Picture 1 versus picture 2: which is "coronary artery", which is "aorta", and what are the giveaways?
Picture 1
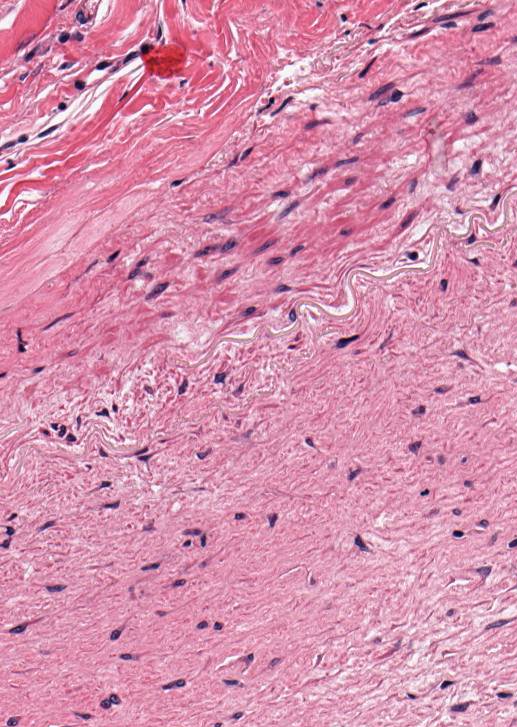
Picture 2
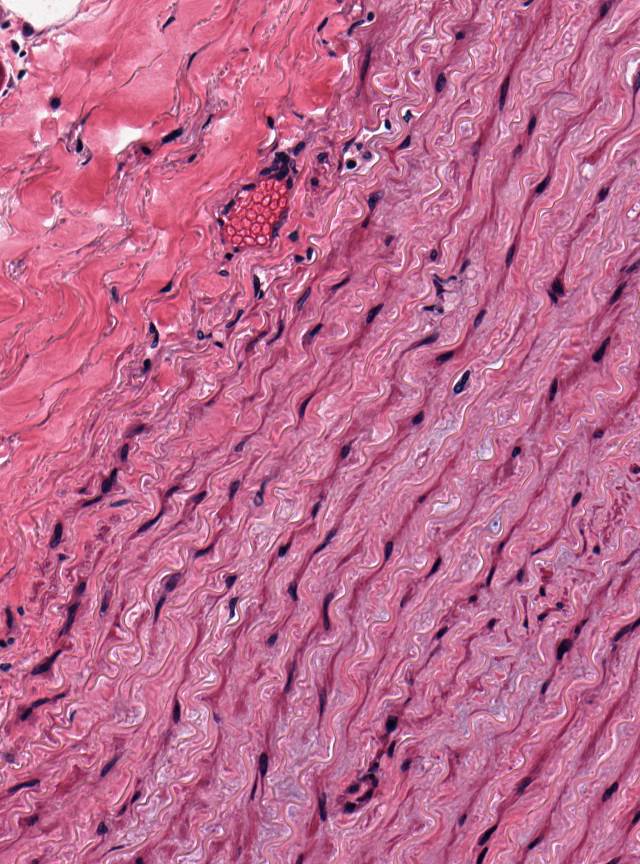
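In this pair, picture 1 shows coronary artery and picture 2 shows aorta. Picture 1 has dense, wavy, deeply eosinophilic collagen in the upper left and a thin, glassy pale wavy line crossing its middle obliquely, just above which elongated, blunt-ended nuclei lie in parallel. Picture 2 shows pink fibres in parallel diagonal bands, tightly crimped into wavy lines, with elongated dark nuclei aligned between them.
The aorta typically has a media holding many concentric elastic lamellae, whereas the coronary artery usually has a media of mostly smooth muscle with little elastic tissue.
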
